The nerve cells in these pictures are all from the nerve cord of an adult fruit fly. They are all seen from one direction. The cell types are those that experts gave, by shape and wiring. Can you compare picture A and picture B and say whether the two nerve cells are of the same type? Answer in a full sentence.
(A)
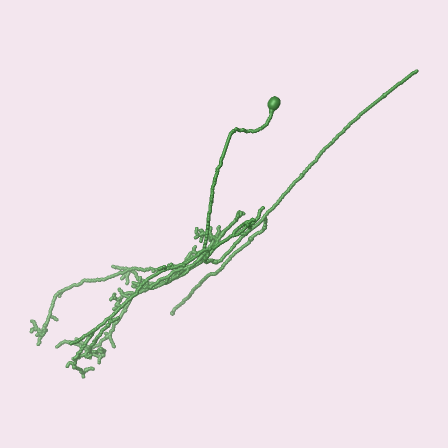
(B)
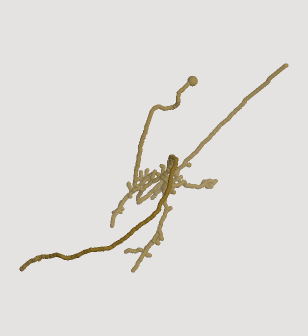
They are of different cell types.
